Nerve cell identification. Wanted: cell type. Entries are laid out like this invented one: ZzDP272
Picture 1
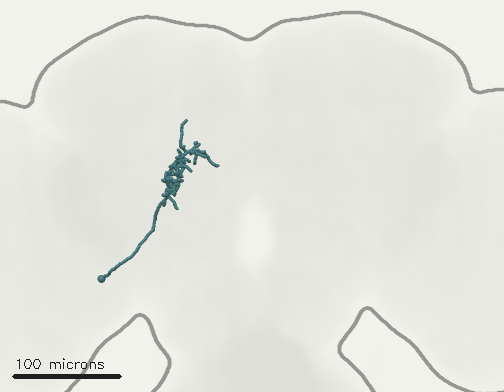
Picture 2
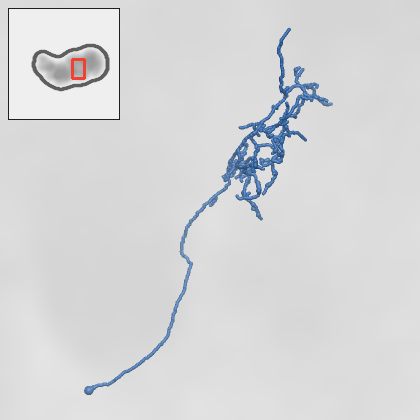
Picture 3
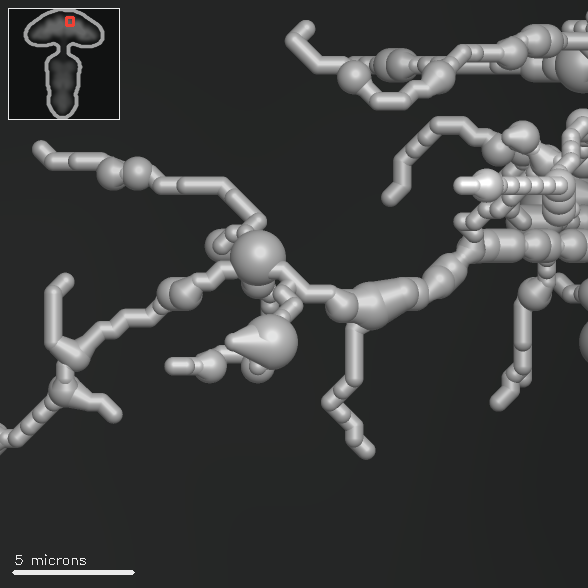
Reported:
CB2066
